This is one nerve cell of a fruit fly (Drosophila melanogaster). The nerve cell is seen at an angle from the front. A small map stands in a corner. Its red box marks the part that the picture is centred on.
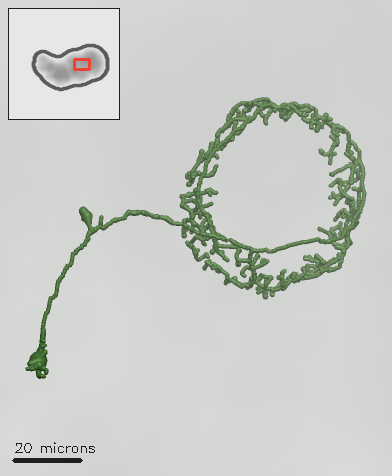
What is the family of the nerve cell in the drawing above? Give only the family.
hemilineage EBa1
